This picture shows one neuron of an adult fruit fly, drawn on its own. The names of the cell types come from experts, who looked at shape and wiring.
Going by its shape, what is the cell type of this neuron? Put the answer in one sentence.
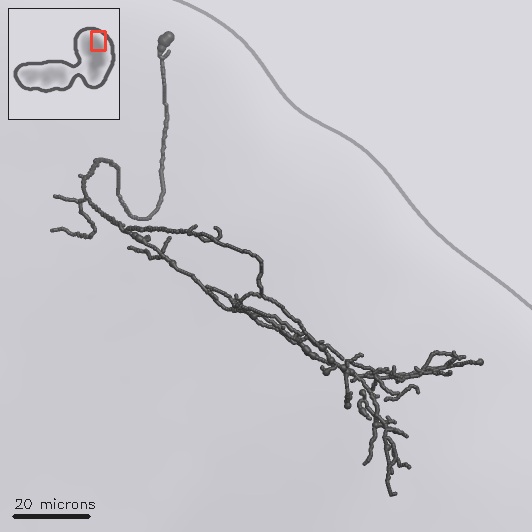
The cell type is SIP011.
